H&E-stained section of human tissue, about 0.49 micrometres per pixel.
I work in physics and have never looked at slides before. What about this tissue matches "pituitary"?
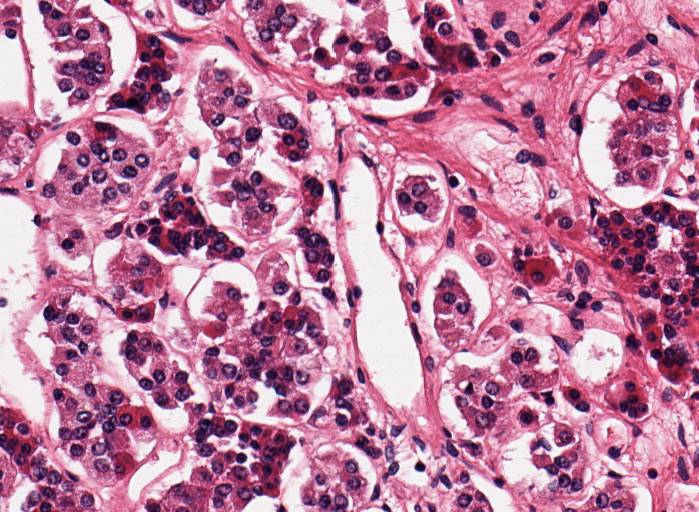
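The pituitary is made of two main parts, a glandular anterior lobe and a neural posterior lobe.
This is pituitary, and what's here goes with the glandular side: throughout the field, cells sit in small rounded nests and cords divided by thin strands of pink connective tissue.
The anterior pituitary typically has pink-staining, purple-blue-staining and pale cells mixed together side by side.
Here, cells with intensely red cytoplasm lie among cells with paler pink-grey cytoplasm within the same nests, which fits that mix.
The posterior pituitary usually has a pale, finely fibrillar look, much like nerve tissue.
A field filled with nests and cords of cells is plainly different from that. The nuclei are round, dark-staining and fairly uniform in size. One more thing, simply there: an elongated empty channel lined by flattened cells runs vertically through the centre of the field.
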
